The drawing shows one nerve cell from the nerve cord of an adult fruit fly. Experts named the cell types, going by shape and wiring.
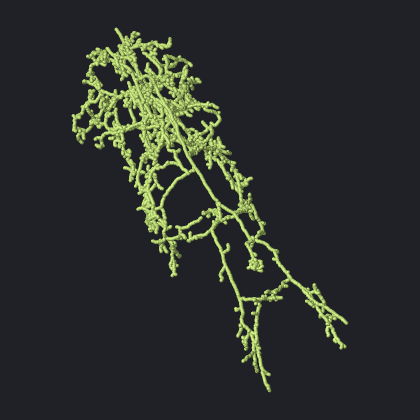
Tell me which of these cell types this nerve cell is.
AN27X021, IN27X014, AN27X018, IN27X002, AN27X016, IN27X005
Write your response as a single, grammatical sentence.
Included in the cell type IN27X005 is this nerve cell.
